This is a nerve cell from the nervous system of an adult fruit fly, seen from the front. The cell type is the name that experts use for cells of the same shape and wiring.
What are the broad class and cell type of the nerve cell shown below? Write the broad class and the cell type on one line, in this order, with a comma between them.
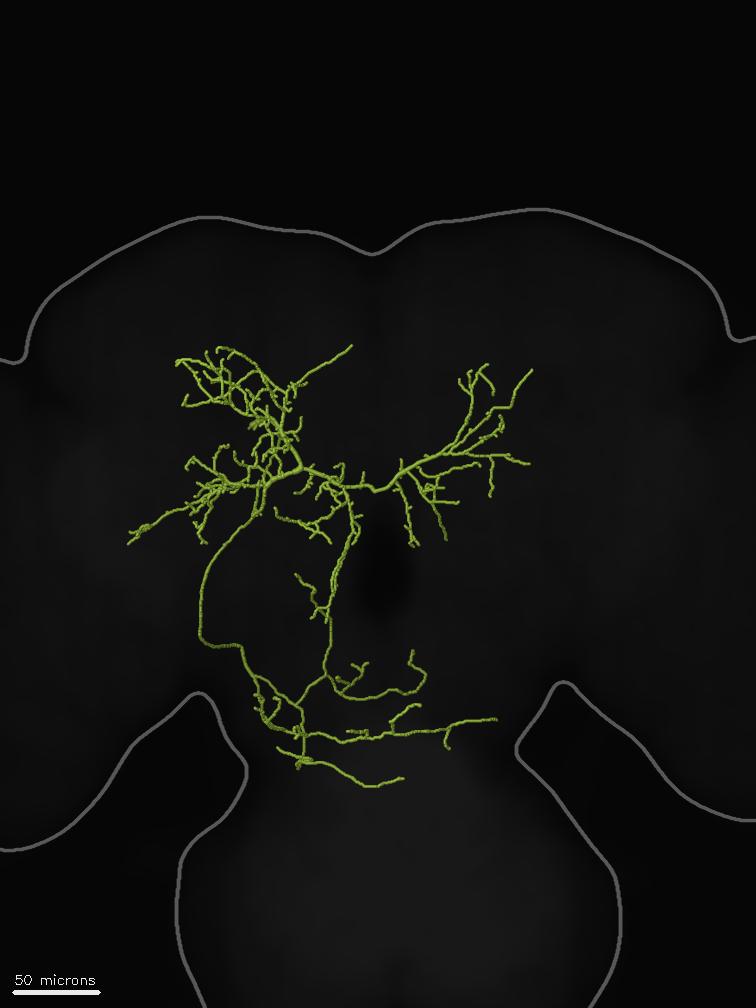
central-brain intrinsic neuron, ICL002m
